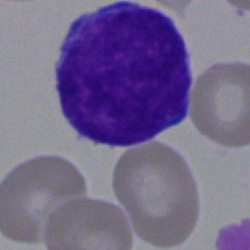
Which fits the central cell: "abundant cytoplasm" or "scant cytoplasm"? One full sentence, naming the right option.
Its cytoplasm amounts to no more than a narrow rim.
